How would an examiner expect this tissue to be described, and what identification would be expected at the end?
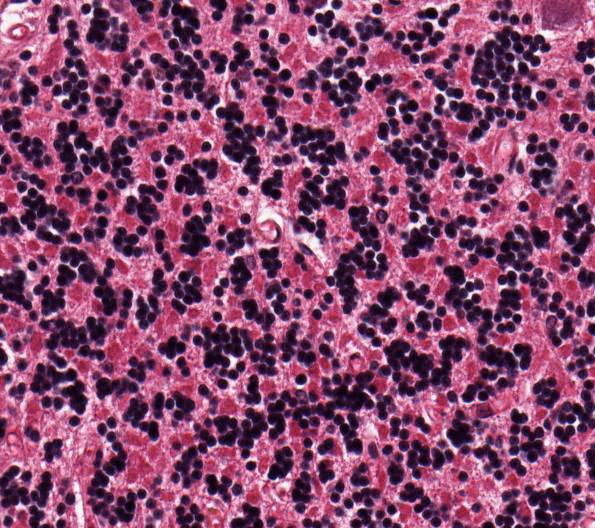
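Densely crowded small dark nuclei fill the whole field in irregular clusters. Nuclei small, round, uniformly dark-staining; almost no visible cytoplasm. Between them, a fine pink fibrillary network rather than collagen bundles. Near centre: one small thin-walled vessel with an empty white lumen. Cerebellum.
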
